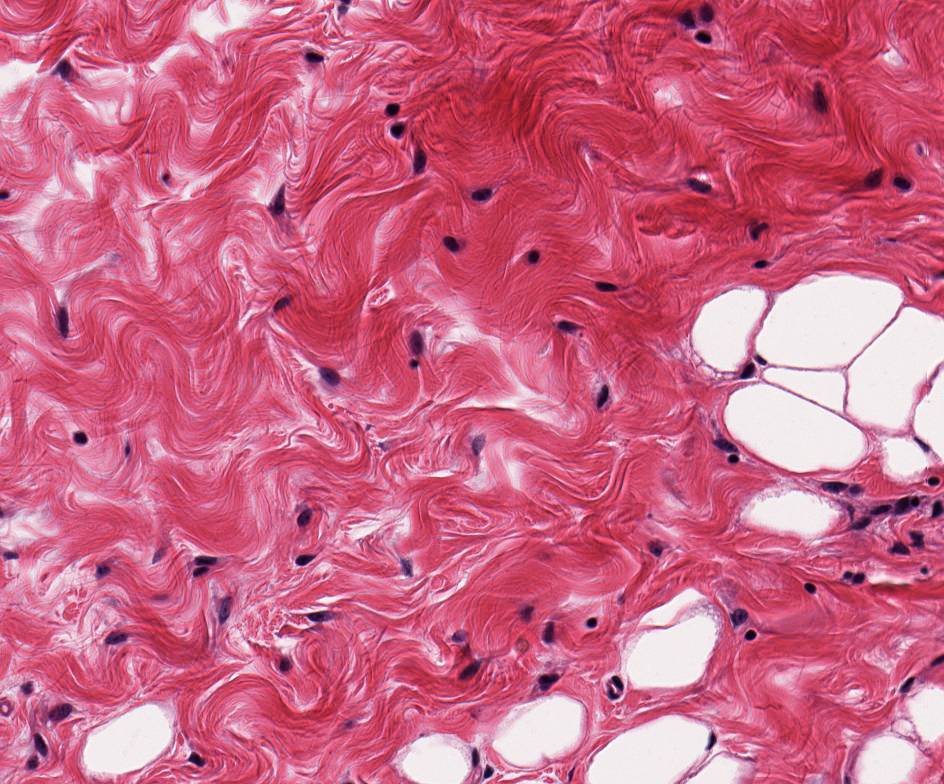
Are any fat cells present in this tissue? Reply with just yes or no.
Yes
